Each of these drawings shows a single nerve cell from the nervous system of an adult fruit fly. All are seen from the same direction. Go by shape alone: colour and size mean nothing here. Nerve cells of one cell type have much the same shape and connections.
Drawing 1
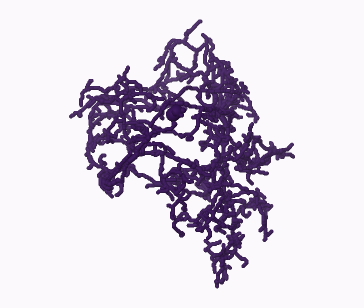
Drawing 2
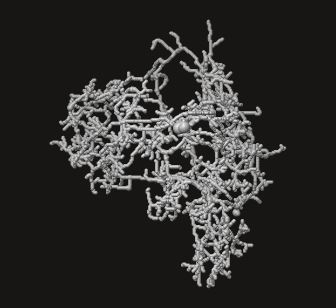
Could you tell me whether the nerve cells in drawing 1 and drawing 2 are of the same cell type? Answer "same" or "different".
same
